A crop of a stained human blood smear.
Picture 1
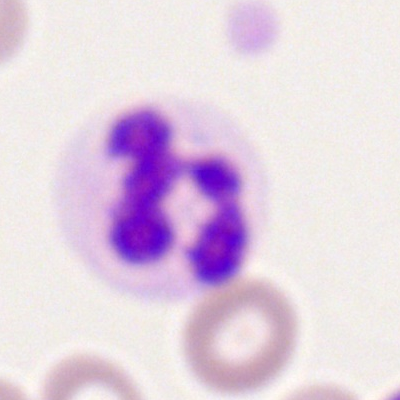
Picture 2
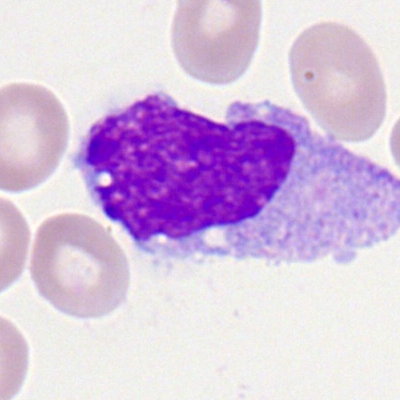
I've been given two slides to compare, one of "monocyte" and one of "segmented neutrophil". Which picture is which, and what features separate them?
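In picture 1 you have the segmented neutrophil, and picture 2 is the monocyte. Compare the nuclei first. The neutrophil's lobes are grouped around a pale central gap, while the monocyte's nucleus is a single unsegmented mass with an irregular outline.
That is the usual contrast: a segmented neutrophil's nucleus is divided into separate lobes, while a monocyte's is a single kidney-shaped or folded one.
Both nuclei have dark purple chromatin. It is dense in the neutrophil and mottled with many small paler spots in the monocyte. You won't find a nucleolus in the neutrophil's nucleus.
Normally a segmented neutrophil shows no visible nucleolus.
Both cells have plenty of cytoplasm: pale pinkish-lilac in the neutrophil, pale greyish-lilac in the monocyte.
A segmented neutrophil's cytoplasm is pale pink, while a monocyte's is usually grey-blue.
The monocyte's cytoplasm holds fine, faint pinkish granules, and a small clear round vacuole sits at the left edge of its nucleus.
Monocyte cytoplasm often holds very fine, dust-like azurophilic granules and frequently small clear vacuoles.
In the neutrophil's cytoplasm there are no large orange-red granules. Finally, the outlines differ: the neutrophil's is round and smooth, while the monocyte's right-hand margin is ragged.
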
